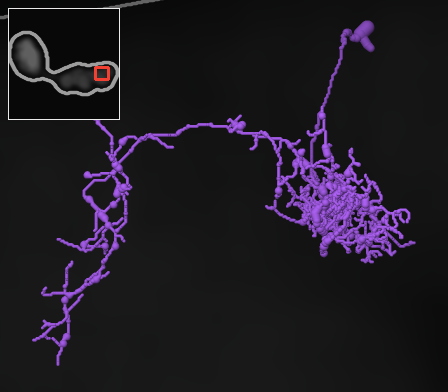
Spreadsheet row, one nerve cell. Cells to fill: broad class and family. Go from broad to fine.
nerve-cord intrinsic neuron; hemilineage 01A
